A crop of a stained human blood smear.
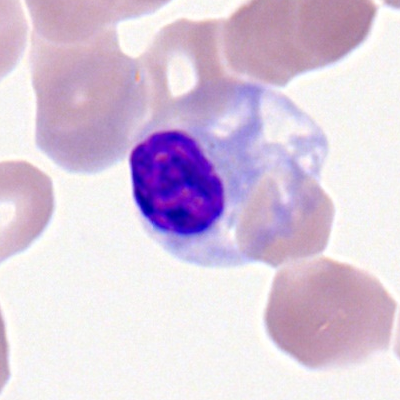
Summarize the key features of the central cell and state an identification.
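Toward the left side of the cell sits the nucleus, its chromatin dark purple and coarsely clumped. The cytoplasm is pale blue and abundant, covering more area than the nucleus. The cell is an erythroblast.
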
